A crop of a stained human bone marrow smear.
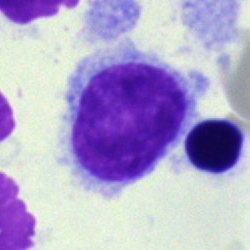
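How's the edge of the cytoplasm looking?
Frayed into fine, short, irregular projections.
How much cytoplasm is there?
Not much: the nucleus fills most of the cell, leaving a narrow, pale greyish blue rim.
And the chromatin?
Finely textured and mottled, no coarse dark clumps.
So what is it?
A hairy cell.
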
